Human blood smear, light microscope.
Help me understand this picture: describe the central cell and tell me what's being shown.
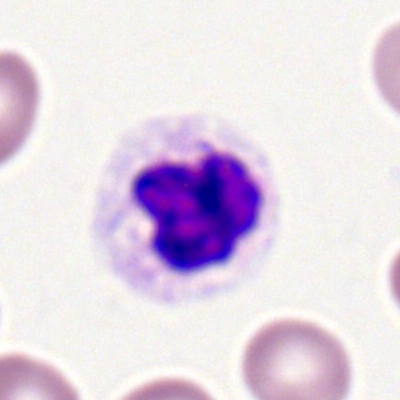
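Roughly round outline here, smooth at the edge. The nucleus looks irregular and folded, with a notch on its lower-left side. A wide rim of cytoplasm surrounds it, broader on the left of the nucleus than on the right, and I find no large, coarse, dark granules in it. This is a segmented neutrophil.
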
